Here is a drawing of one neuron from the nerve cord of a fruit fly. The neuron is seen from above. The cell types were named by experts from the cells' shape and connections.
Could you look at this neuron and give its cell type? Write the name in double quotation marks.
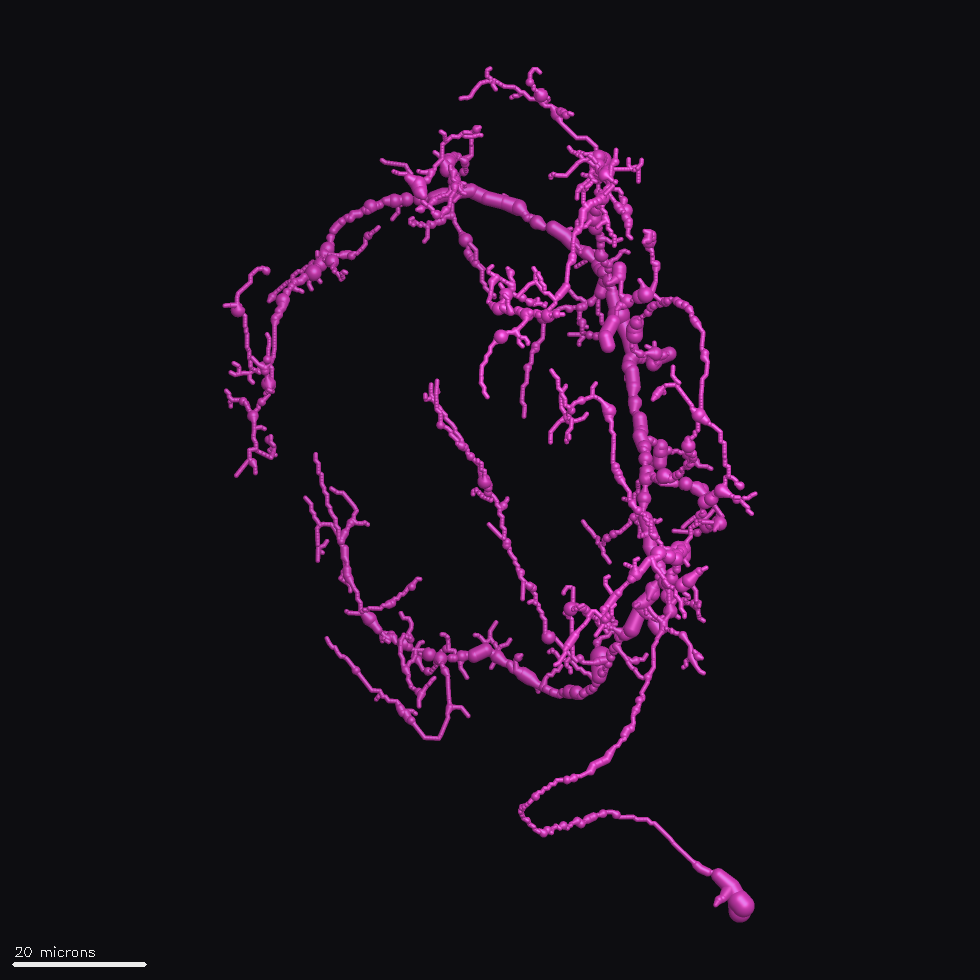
"IN03A039"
